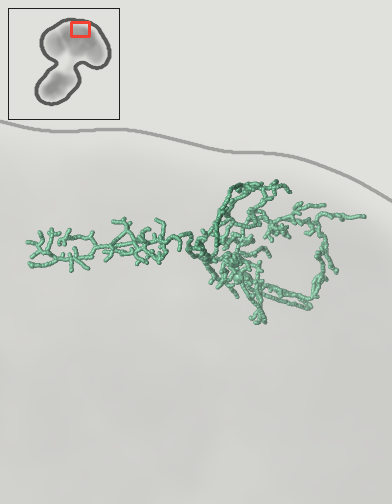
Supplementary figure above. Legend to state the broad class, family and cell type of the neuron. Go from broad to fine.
central-brain intrinsic neuron; hemilineage SMPpd2; SMP538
